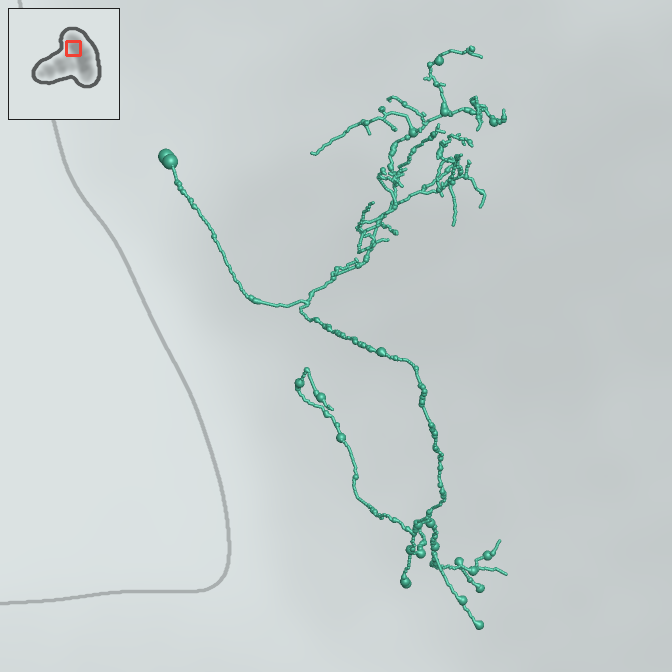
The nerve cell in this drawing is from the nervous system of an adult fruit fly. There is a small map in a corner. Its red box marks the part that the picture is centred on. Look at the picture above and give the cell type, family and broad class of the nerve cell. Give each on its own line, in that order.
LoVP8
LoVP
visual projection neuron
